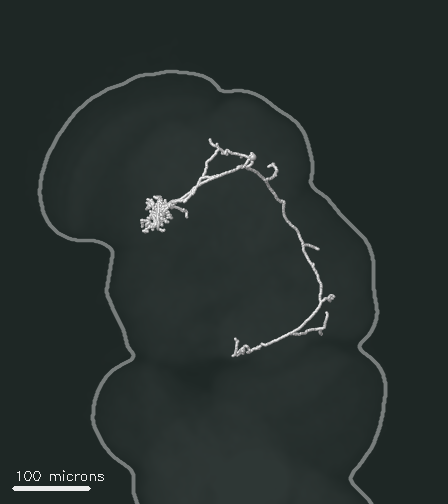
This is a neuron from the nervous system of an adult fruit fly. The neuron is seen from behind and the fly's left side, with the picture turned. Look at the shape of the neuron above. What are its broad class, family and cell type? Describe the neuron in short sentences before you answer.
From top to bottom in the picture it spans about 300 microns. In this view it is about as wide as it is tall. This is a central-brain intrinsic neuron. Its family is hemilineage LHp2. Its cell type is WED093.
